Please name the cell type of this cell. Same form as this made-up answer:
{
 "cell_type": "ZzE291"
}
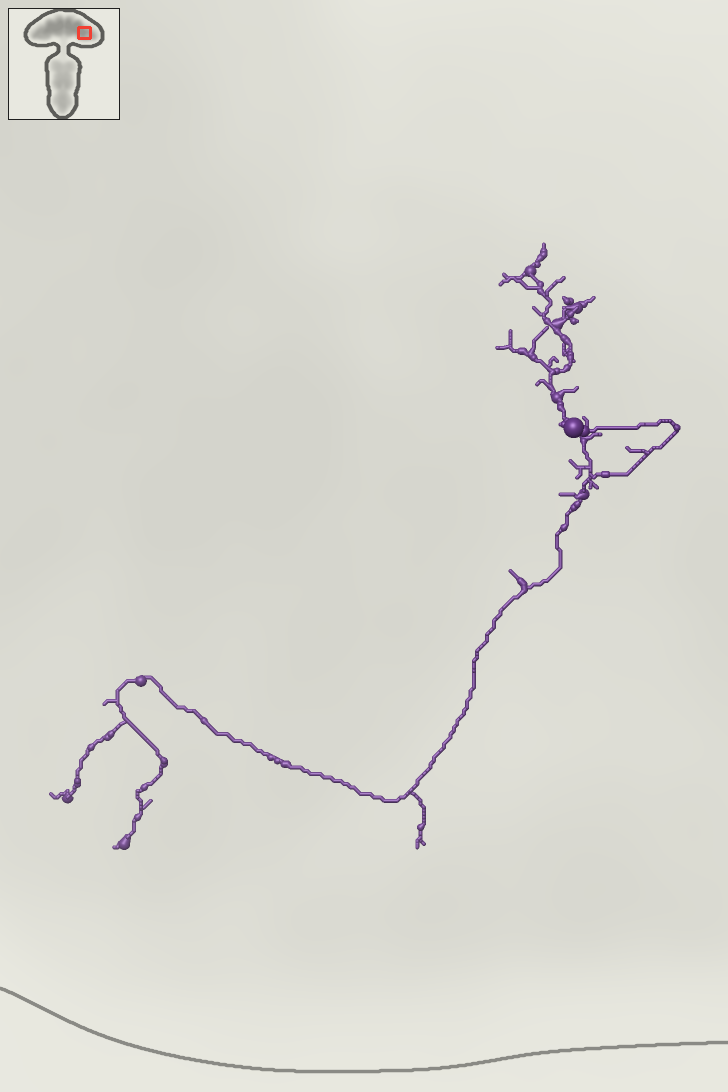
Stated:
{
 "cell_type": "TmY9b"
}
